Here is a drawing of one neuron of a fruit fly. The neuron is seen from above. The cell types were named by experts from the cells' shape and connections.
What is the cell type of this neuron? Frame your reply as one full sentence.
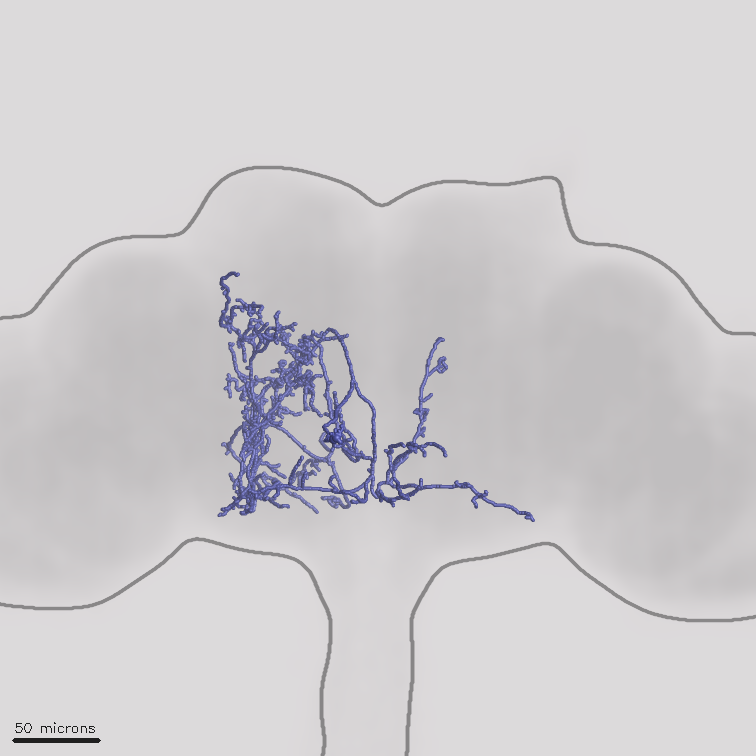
This neuron is categorized as cell type VES056.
